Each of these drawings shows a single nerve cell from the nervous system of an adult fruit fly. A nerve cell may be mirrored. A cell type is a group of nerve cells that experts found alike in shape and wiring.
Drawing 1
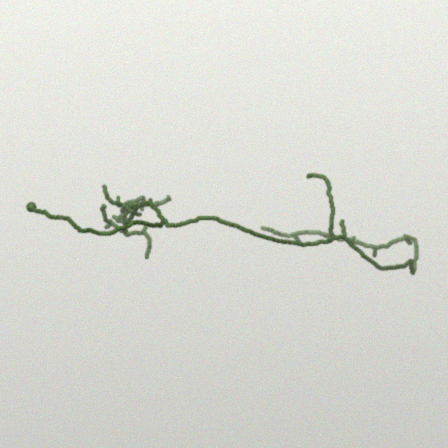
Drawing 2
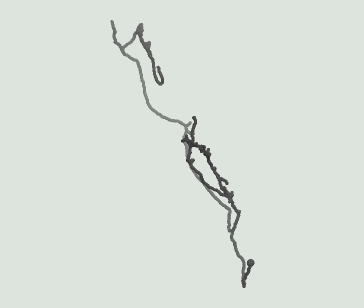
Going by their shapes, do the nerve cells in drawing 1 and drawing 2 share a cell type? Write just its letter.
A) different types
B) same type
A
